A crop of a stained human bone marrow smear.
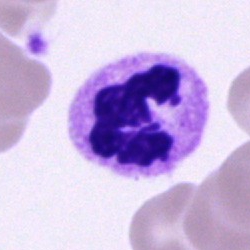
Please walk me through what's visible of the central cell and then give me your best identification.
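Looking at this one, the nucleus is divided into several lobes. Its chromatin is dense, dark purple and clumped. There's plenty of cytoplasm, pale pinkish-lilac in colour. The granules in it are fine and lilac, not coarse and orange. It is a segmented neutrophil.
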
